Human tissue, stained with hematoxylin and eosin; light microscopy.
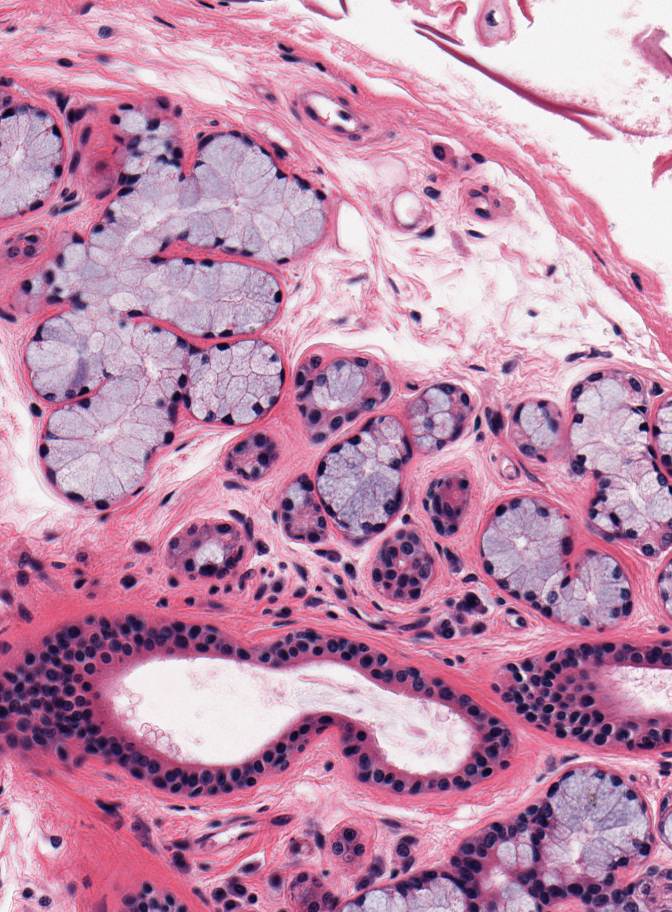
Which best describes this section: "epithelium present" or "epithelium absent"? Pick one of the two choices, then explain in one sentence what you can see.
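Epithelium present. The duct is lined by two or more layers of cells with crowded, dark, round-to-oval nuclei.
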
